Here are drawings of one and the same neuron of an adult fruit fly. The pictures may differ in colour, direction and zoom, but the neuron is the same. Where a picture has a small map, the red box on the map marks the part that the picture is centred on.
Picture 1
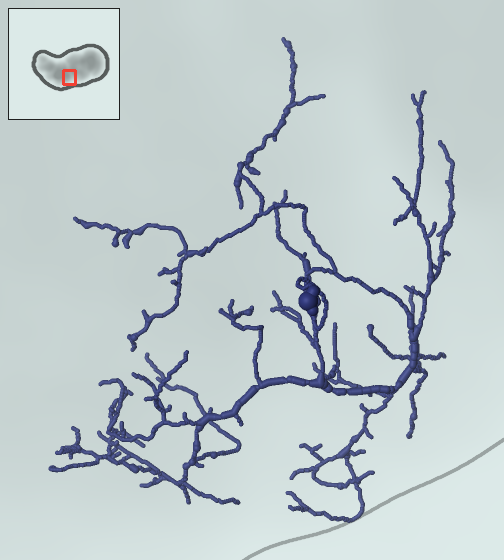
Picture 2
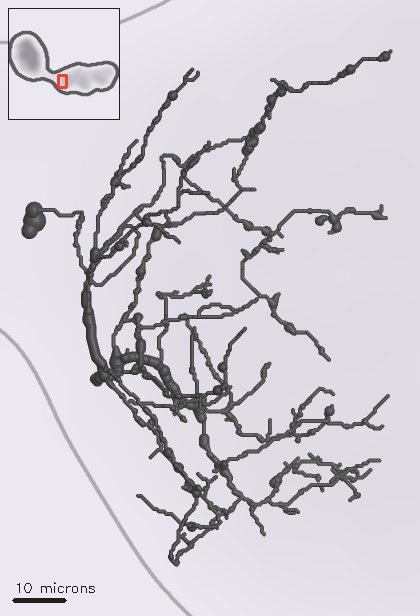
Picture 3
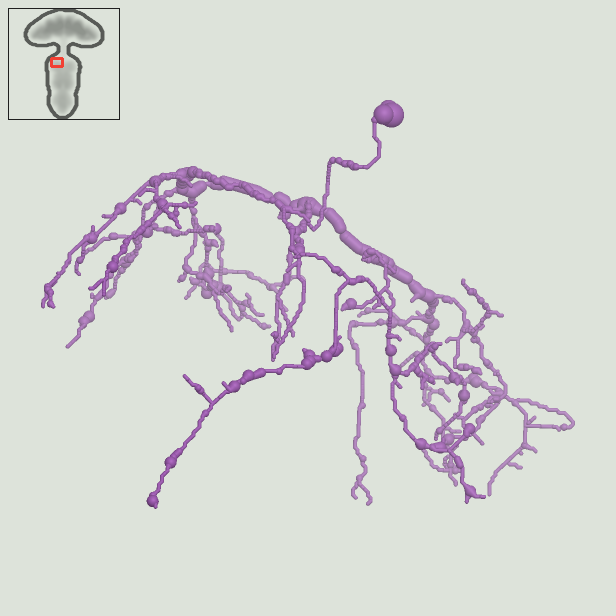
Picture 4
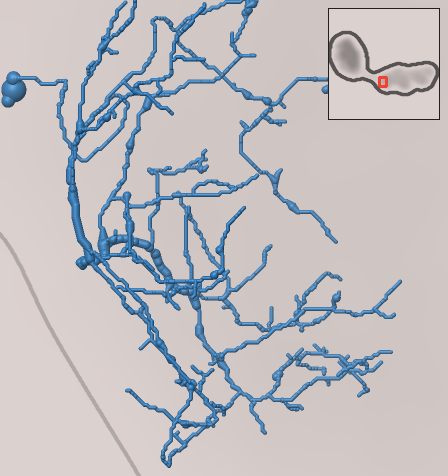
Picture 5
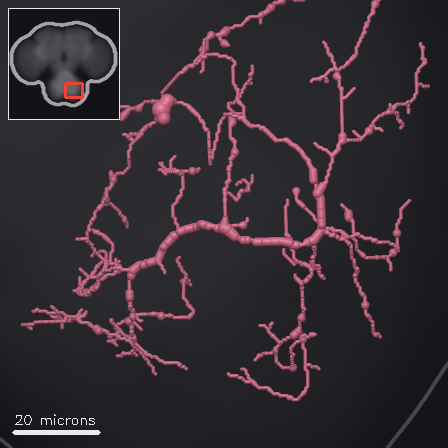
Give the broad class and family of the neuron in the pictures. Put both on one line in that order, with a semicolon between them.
nerve-cord intrinsic neuron; hemilineage 16B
